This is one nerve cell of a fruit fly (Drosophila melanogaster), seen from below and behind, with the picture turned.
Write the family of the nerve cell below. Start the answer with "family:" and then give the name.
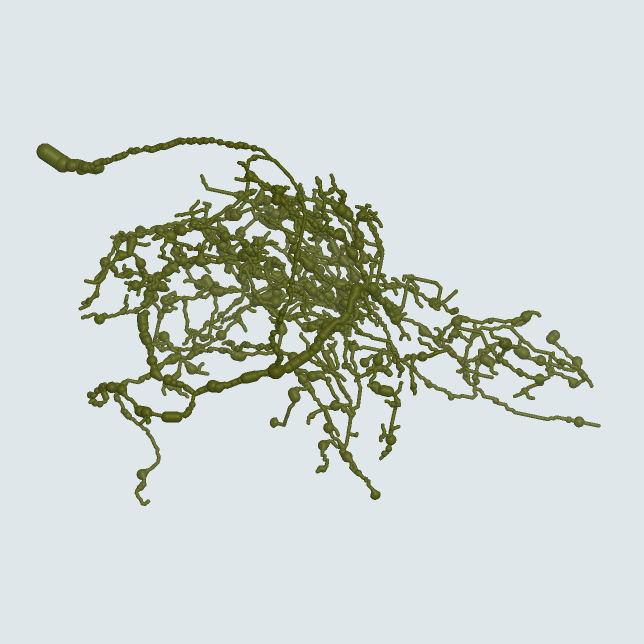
family: hemilineage MD3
